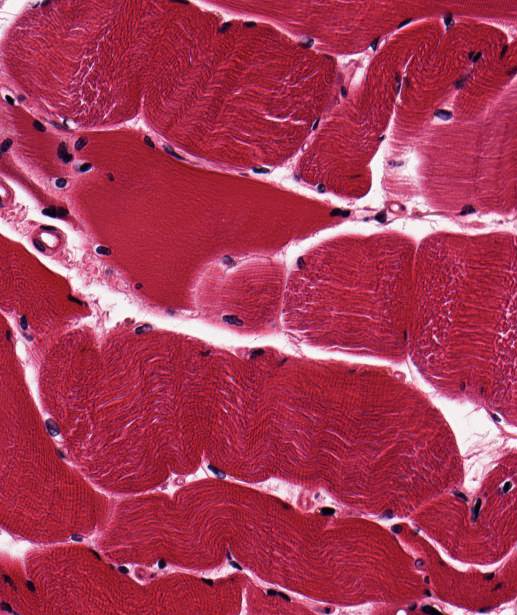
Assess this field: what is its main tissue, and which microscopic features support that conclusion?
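Skeletal muscle is the main tissue here. Its nuclei are small, dark and flattened, and lie at the edges of the fibres rather than in their centres.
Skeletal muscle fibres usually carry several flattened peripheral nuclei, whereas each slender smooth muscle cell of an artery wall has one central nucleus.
Small round vessel profiles lie in the connective tissue between fibres, one of them near the left edge.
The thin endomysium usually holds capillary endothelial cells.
Fibre borders are scalloped rather than straight, and white clefts, consistent with processing shrinkage, separate many fibres.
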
